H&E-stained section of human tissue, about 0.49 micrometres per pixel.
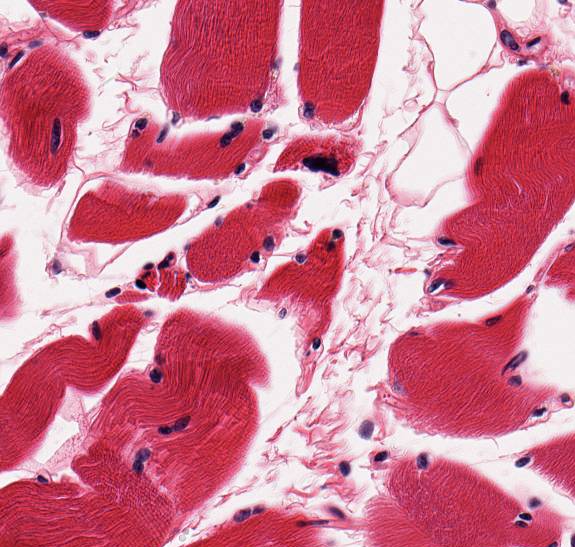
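Skeletal muscle, haematoxylin and eosin. Separate, irregular profiles of deep red muscle fibres are scattered across the field, parted by pale loose tissue. The fibre cytoplasm stains an intense, even red with eosin. Most of the dark oval nuclei lie at the fibre edges rather than in their centres. Between the fibres, the loose, wispy tissue has thin pink strands and scattered small dark nuclei.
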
